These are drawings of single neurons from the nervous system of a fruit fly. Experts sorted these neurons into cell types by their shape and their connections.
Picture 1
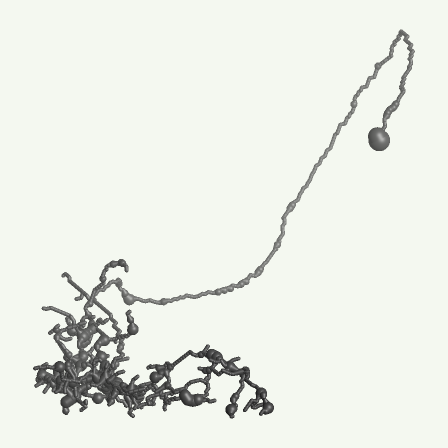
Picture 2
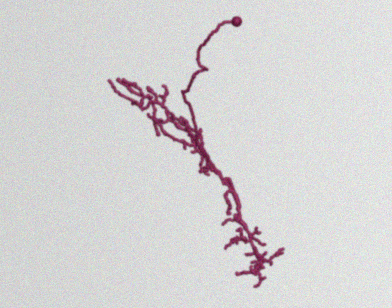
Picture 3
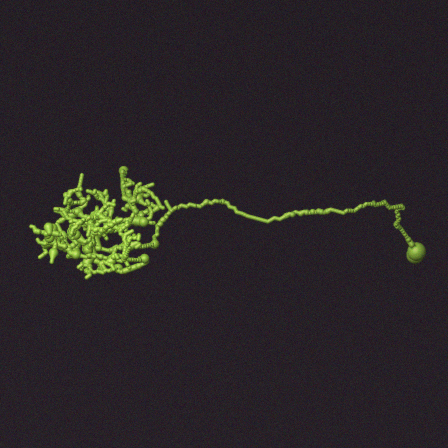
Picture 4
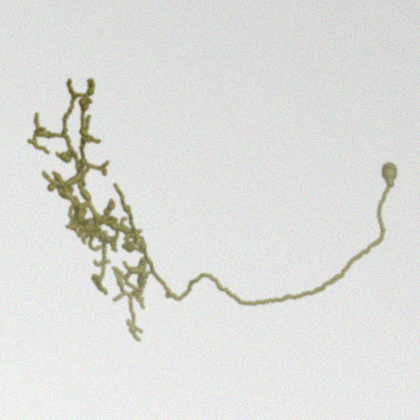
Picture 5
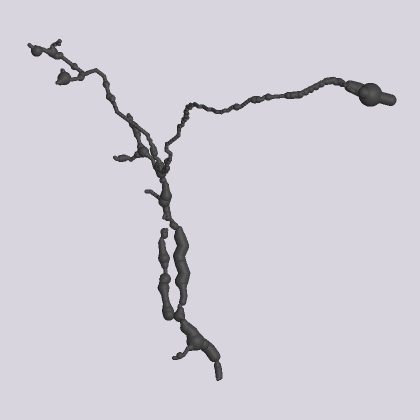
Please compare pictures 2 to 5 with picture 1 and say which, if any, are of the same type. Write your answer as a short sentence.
Picture 3 and picture 4 are of the same cell type.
